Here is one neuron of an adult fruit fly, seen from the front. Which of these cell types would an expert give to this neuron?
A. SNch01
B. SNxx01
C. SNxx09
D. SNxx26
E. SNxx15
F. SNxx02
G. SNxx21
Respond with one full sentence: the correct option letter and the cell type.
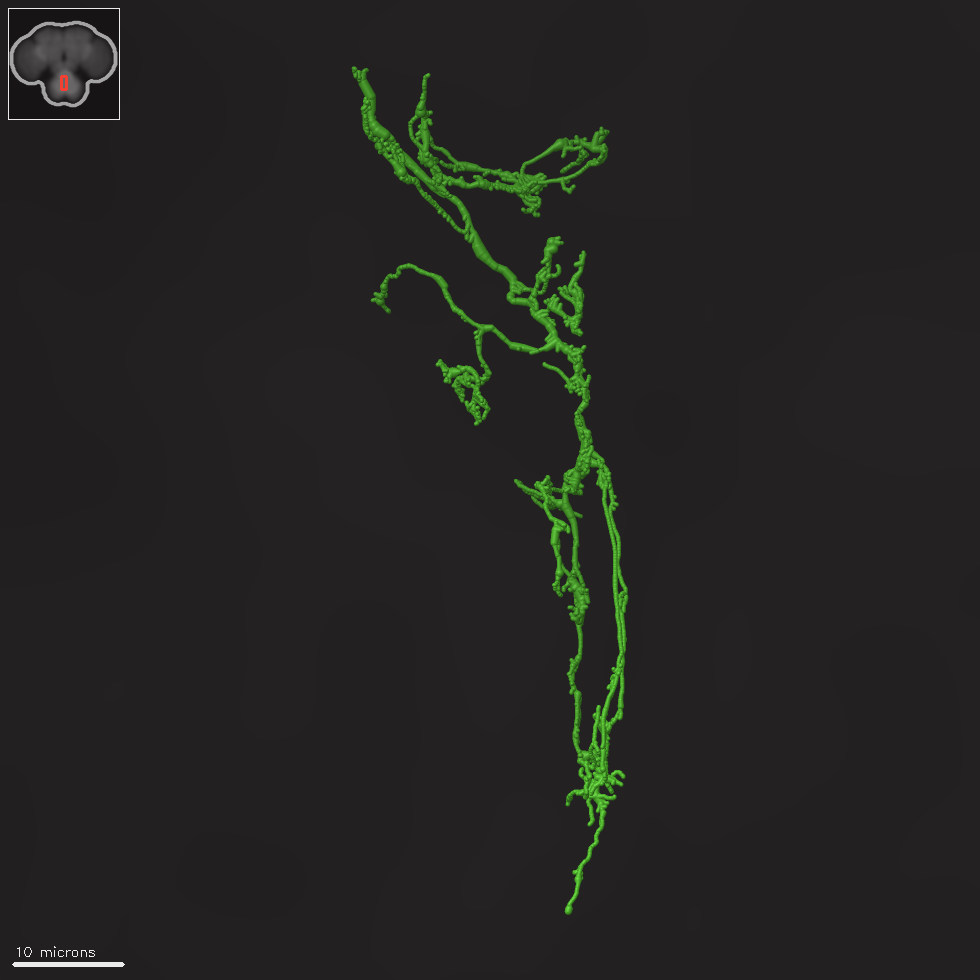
For the neuron, the cell type is SNch01, which is option A.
